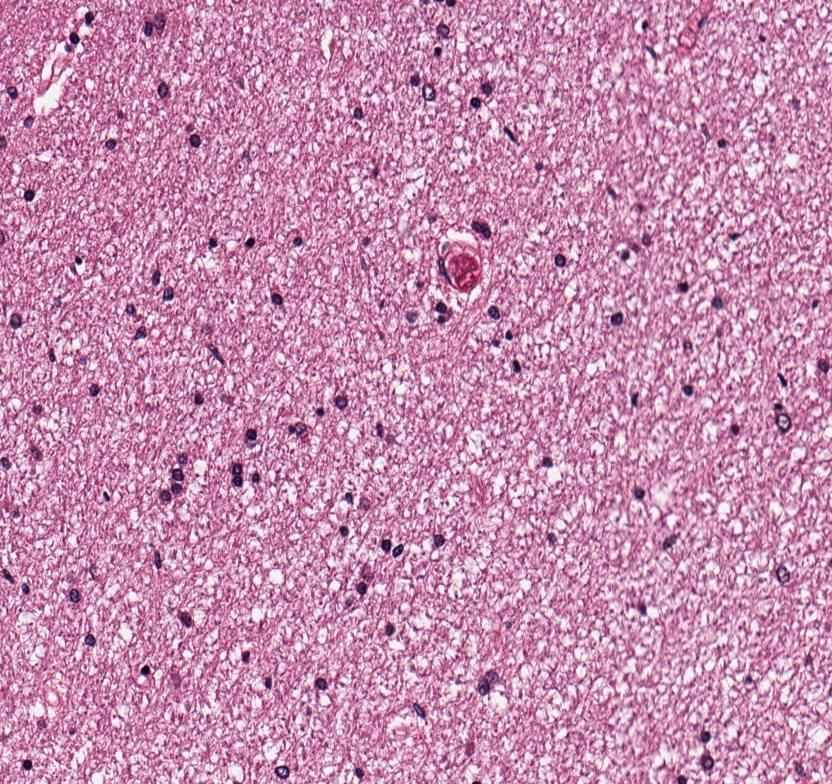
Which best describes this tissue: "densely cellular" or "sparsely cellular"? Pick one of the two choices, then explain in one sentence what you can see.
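Sparsely cellular. The cells are shown mainly by small, round, dark-staining nuclei with little or no visible cytoplasm, scattered sparsely and fairly evenly.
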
